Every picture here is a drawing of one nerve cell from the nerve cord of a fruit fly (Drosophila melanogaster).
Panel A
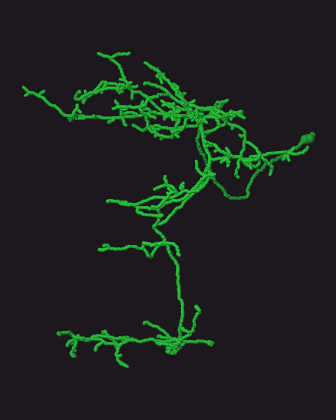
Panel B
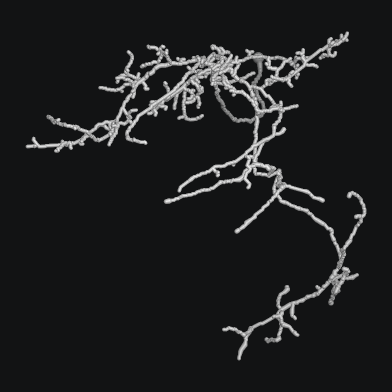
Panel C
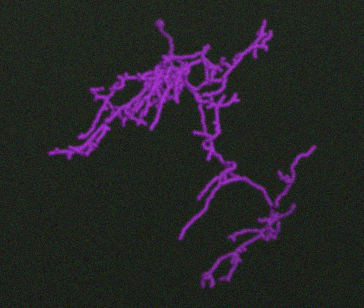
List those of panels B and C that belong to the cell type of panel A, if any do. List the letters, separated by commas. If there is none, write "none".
B, C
